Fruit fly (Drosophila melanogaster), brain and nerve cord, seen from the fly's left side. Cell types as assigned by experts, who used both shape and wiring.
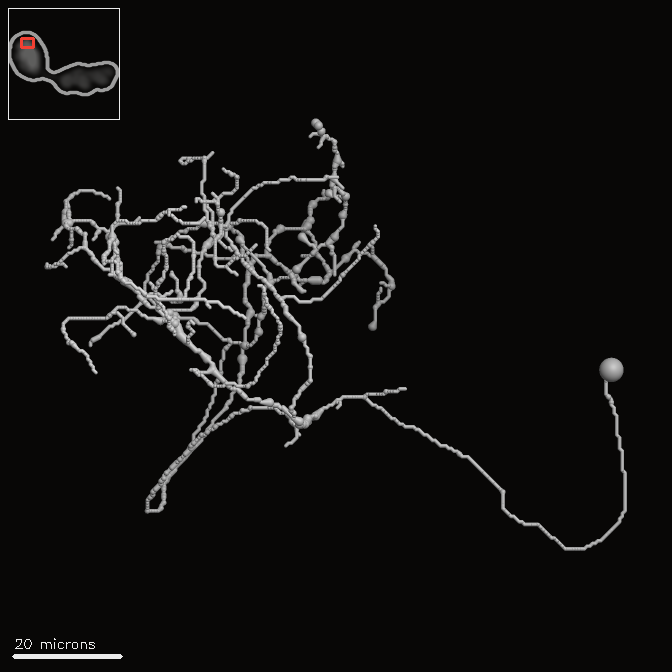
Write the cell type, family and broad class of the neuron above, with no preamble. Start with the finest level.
SMP509; hemilineage DM3_dorso_medial; central-brain intrinsic neuron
